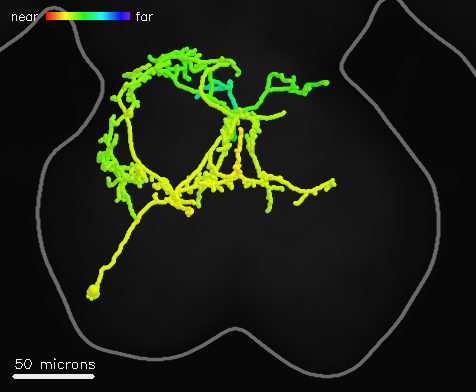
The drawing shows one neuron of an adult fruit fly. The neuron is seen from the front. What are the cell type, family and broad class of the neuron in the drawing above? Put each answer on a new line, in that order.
vPR6
hemilineage 12A
nerve-cord intrinsic neuron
